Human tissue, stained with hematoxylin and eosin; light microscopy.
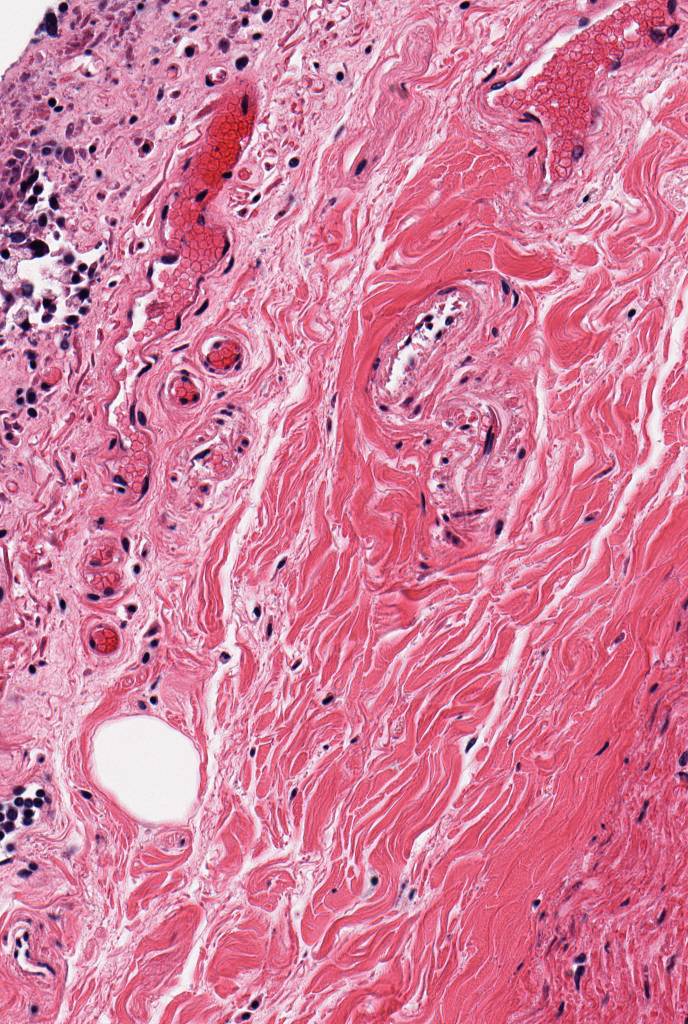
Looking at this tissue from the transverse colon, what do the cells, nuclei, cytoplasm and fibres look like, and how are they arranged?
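Most of the centre and right of the field consists of dense stroma of thick, wavy, deeply eosinophilic collagen bundles. Within this collagen the nuclei are sparse, small, dark and spindle-shaped, resembling those of fibroblasts. Along the left side, several small round vessels containing red blood cells lie in a vertical row. At the upper-left corner is a cluster of small, dark, round nuclei.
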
